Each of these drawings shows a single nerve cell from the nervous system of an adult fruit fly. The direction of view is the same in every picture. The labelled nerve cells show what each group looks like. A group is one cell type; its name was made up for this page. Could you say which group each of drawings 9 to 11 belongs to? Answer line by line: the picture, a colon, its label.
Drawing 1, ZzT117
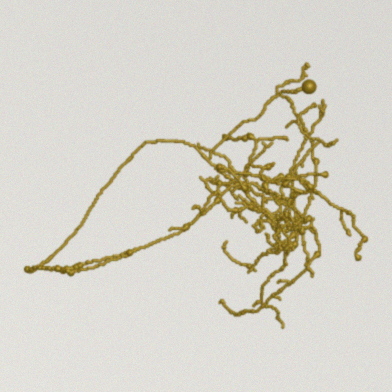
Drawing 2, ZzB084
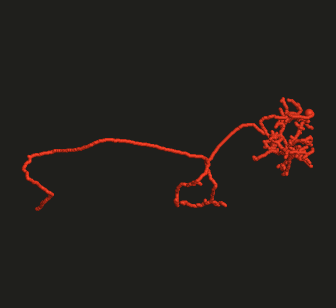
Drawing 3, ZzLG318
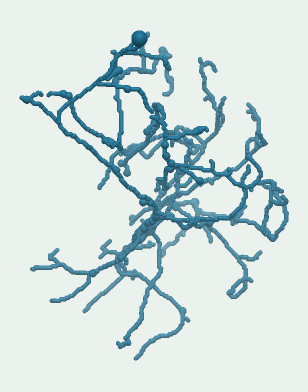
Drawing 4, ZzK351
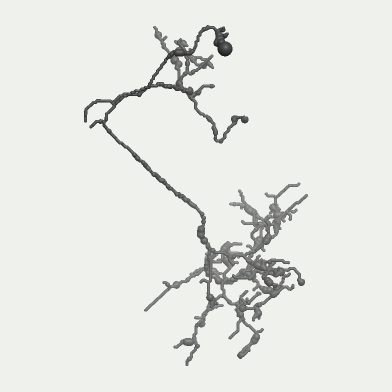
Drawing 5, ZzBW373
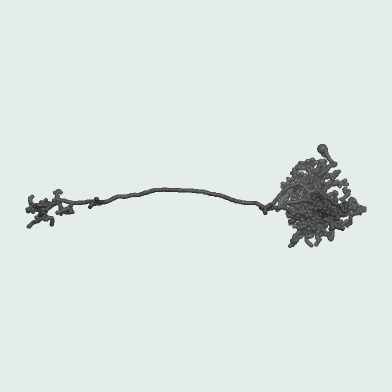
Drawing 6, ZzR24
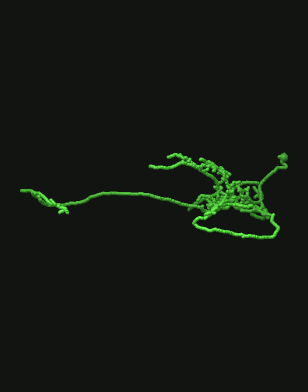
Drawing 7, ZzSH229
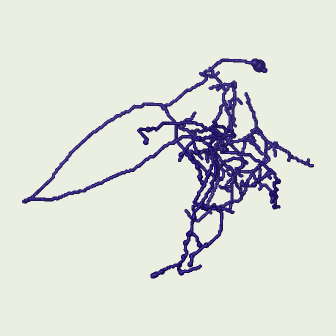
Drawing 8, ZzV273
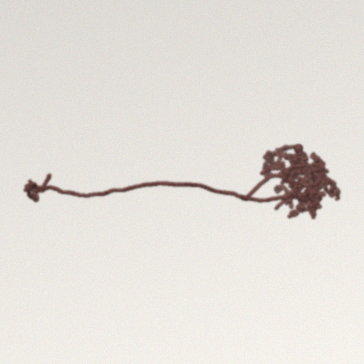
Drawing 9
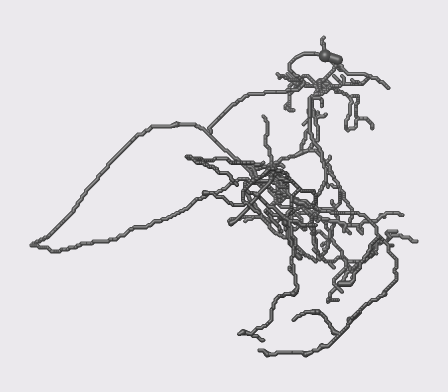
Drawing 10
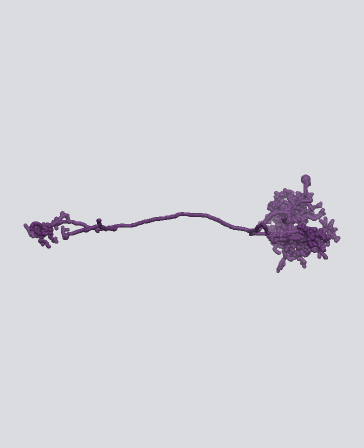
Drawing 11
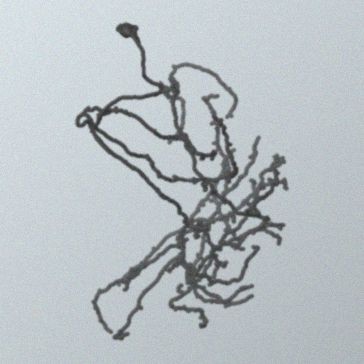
9: ZzSH229
10: ZzBW373
11: ZzLG318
